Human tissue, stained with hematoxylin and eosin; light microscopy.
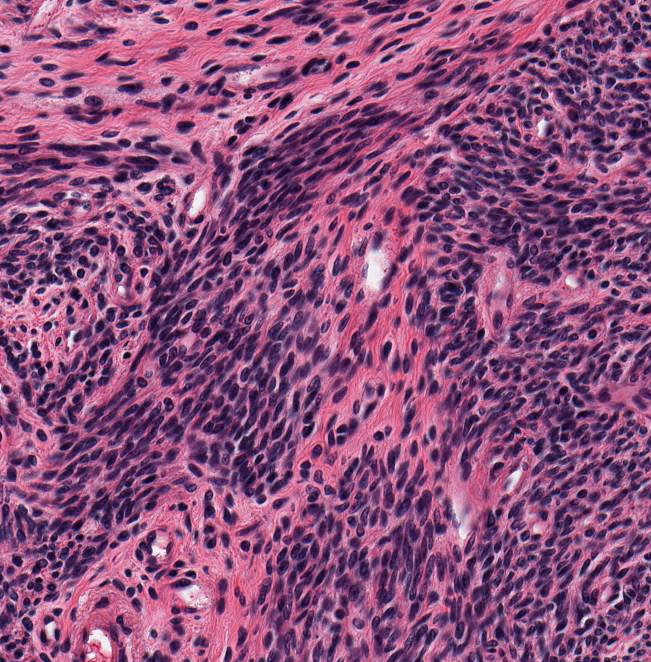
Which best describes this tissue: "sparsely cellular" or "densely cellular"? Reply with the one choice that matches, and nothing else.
Densely cellular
